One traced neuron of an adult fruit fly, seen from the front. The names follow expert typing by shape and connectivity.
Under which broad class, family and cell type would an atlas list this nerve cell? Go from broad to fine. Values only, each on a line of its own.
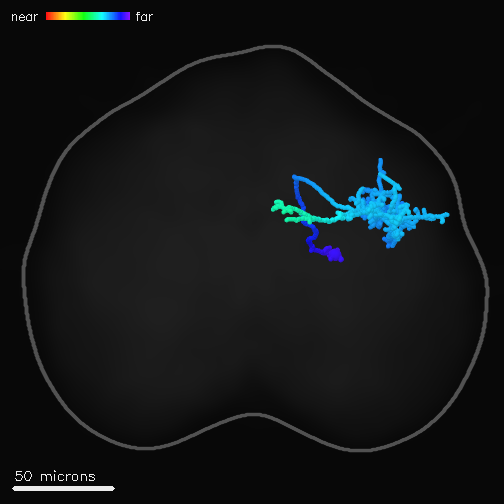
nerve-cord intrinsic neuron
hemilineage 21A
IN21A049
